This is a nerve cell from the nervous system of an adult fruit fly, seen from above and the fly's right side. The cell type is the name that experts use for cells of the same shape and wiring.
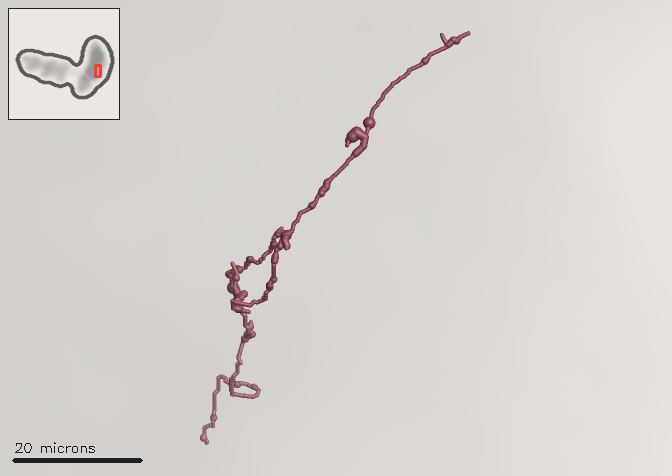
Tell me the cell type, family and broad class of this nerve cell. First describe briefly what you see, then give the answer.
It lies in the brain. No cell body is drawn. It has a dozen or fewer branch ends. It is of cell type LB2d. Its family is called class gustatory. This is a sensory neuron entering the brain.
